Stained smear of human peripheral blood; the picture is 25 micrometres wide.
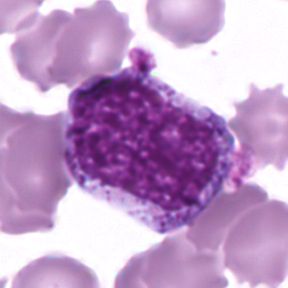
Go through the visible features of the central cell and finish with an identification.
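Notice first that the central cell's outline is angular, not smoothly round. Its nucleus is one unlobed mass that fills most of the cell. In the cytoplasm around it you can pick out scattered purple granules. You have found a myelocyte.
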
